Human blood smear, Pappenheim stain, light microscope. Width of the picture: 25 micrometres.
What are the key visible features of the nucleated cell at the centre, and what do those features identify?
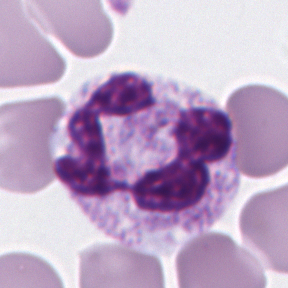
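Round and smooth in outline, the cell holds a nucleus divided into several separate lobes. These lobes form a ring around a central patch of cytoplasm. Their chromatin is dark purple and coarsely clumped. It is a segmented neutrophil.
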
